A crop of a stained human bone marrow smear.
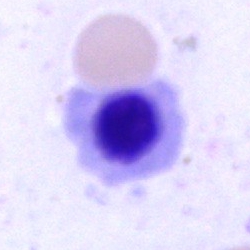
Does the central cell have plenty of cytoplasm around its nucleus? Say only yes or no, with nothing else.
Yes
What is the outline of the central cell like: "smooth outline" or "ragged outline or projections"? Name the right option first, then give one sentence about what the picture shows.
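Ragged outline or projections. The cell outline is irregular, with several blunt bulges.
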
